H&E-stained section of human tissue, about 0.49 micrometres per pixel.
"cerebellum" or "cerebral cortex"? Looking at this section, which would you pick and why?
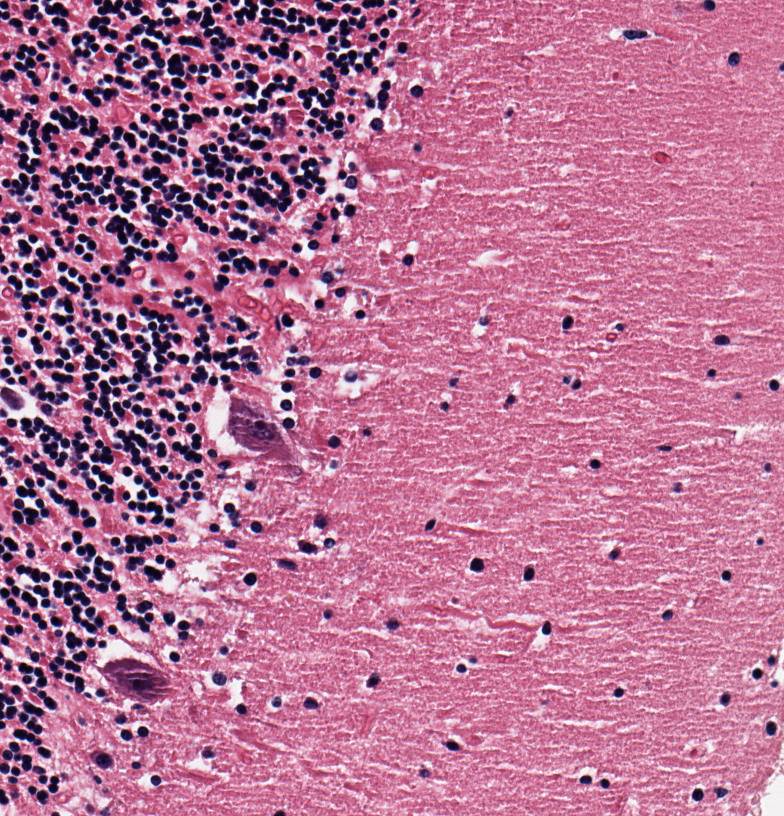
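This is cerebellum. The left third of the field is a densely packed layer of cells with small, round, darkly staining nuclei and scant visible cytoplasm; the right two-thirds is a pale pink, sparsely cellular layer of finely fibrillary neuropil with only scattered small round nuclei.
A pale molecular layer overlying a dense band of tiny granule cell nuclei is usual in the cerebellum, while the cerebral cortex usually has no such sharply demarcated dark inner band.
Faint streaks in the pale right layer run mostly horizontally.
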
